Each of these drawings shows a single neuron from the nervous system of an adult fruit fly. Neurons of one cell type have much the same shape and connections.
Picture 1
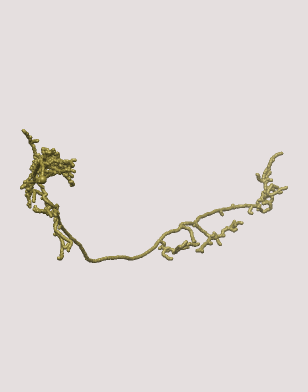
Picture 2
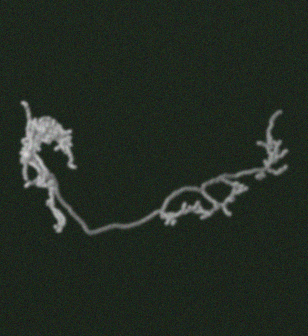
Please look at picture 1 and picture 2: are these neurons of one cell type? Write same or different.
same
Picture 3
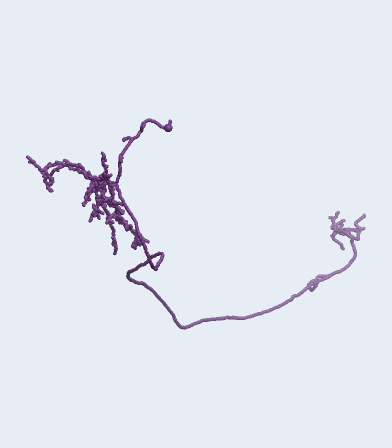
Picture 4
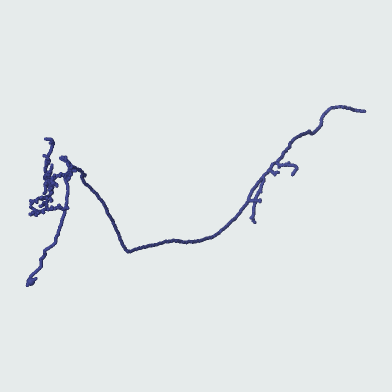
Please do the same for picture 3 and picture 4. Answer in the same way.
different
